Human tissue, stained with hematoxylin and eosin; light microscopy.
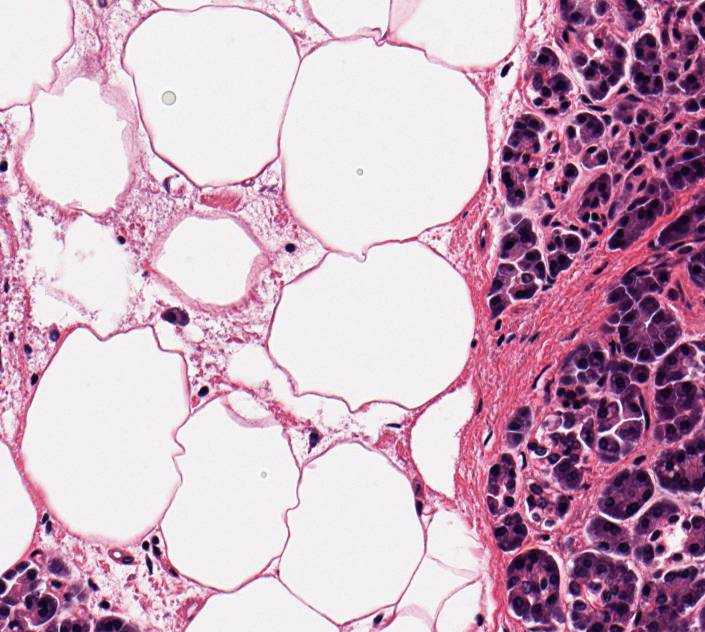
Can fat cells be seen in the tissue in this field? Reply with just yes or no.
Yes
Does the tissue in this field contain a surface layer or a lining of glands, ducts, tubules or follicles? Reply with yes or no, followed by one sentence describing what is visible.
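Yes. The glandular cells on the right are packed into small rounded clusters (acini).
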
